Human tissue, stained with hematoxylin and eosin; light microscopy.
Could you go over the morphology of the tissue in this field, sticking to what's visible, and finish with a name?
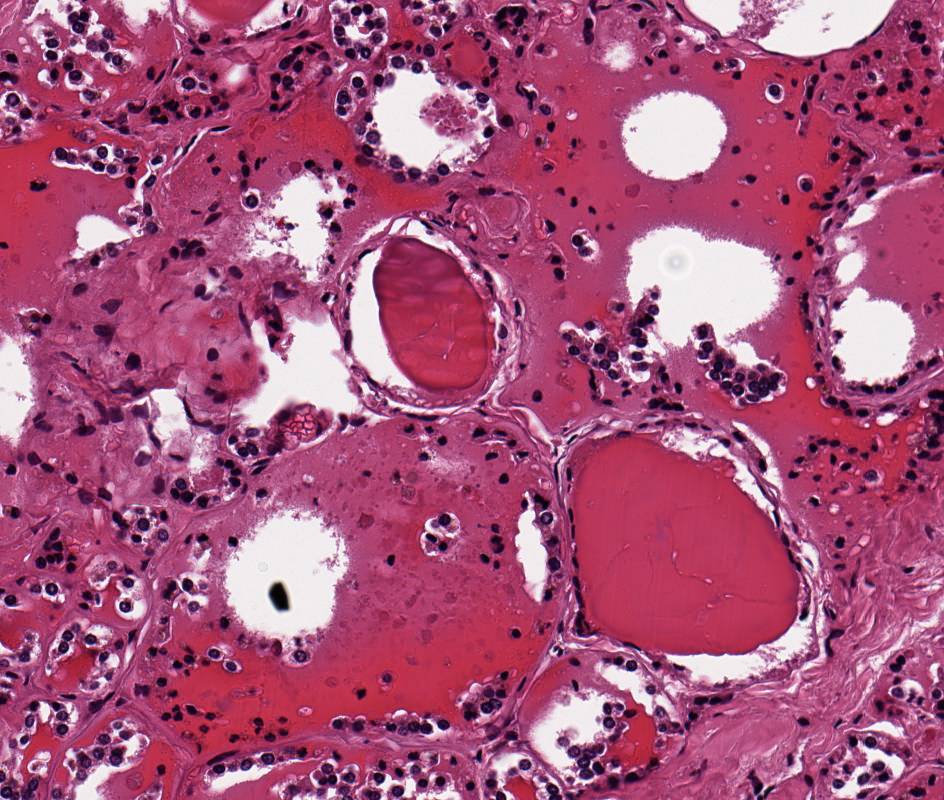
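Homogeneous pink material fills much of the field, lying between small groups of cells. Those groups, spread throughout, have round, dark nuclei and scant cytoplasm. Two spaces are rimmed by a thin layer of flattened cells with elongated nuclei. Within the pink material, single small dark nuclei are scattered between the groups. The tissue is thyroid.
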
